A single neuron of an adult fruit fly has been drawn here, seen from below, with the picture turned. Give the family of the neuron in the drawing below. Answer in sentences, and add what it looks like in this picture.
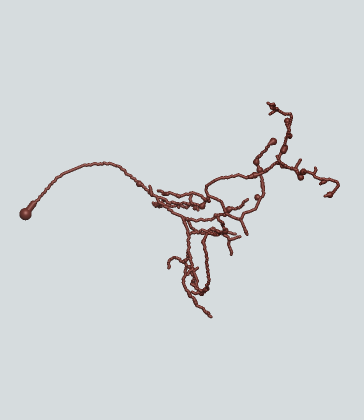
The family is hemilineage ALl1_dorsal. Its broad class is central-brain intrinsic neuron. Its cell body lies on the left of the picture. As drawn here it is wider than it is tall.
